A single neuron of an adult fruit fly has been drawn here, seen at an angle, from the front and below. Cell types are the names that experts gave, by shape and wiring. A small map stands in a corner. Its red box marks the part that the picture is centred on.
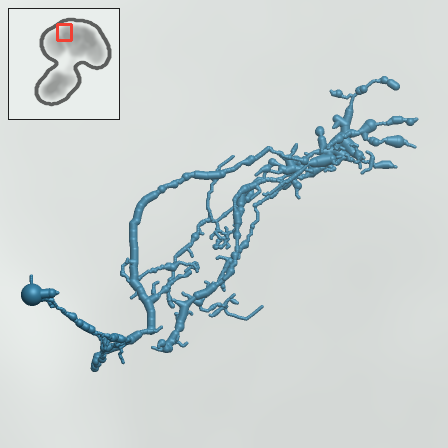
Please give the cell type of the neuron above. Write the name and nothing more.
SLP184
